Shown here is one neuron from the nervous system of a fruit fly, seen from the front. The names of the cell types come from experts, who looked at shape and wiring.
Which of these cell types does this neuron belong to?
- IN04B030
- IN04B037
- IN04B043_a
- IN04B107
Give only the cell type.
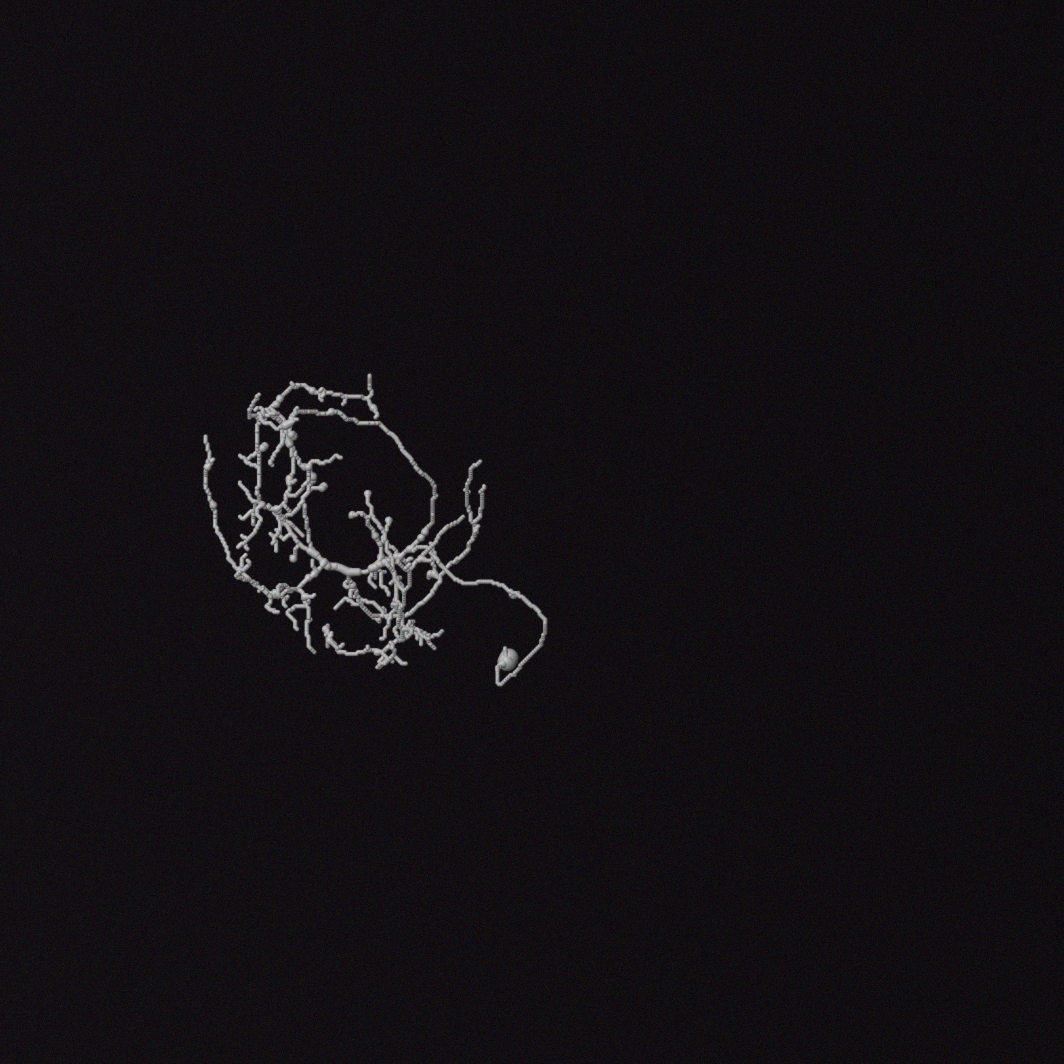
IN04B043_a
